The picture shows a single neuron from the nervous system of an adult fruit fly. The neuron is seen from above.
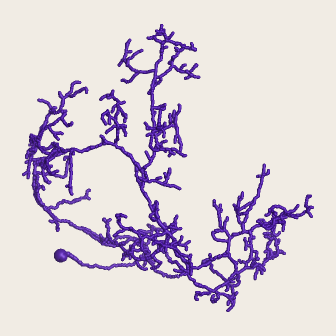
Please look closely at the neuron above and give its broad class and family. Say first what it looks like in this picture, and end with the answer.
The cell body can be seen at the lower left of the picture. Dozens of branch ends can be seen. It is a nerve-cord intrinsic neuron. Its family is hemilineage 13A.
